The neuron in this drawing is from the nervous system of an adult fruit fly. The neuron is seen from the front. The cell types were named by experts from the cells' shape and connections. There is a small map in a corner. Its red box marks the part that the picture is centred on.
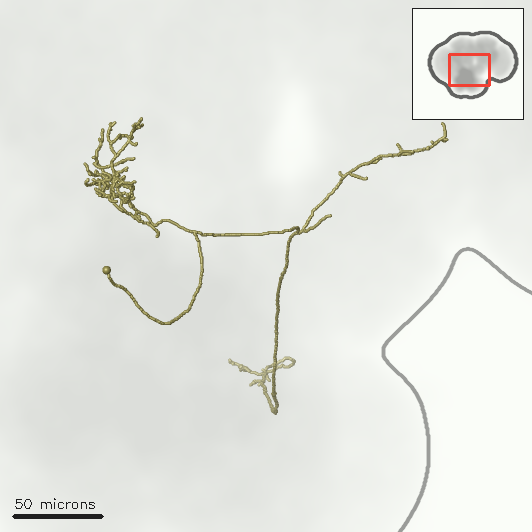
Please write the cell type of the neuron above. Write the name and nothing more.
DNge094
